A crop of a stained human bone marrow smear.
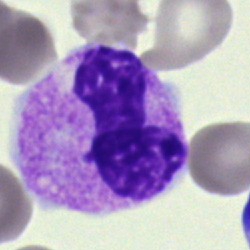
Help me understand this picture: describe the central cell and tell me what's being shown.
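Dark purple chromatin lies in coarse clumps. Abundant cytoplasm forms a broad area around the nucleus. This cytoplasm is pinkish-lilac, with fine granules spread evenly throughout it. This is a band neutrophil.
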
